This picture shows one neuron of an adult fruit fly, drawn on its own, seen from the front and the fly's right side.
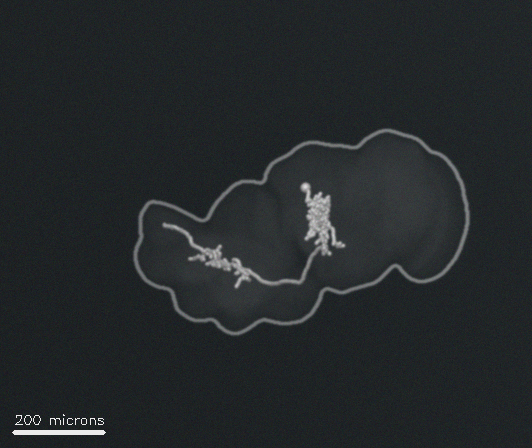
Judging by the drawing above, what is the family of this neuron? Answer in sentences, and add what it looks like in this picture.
Its family is DNp. It is a descending neuron. Its cell body lies in the middle of the picture. By the scale bar it is about 400 microns wide in this view.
